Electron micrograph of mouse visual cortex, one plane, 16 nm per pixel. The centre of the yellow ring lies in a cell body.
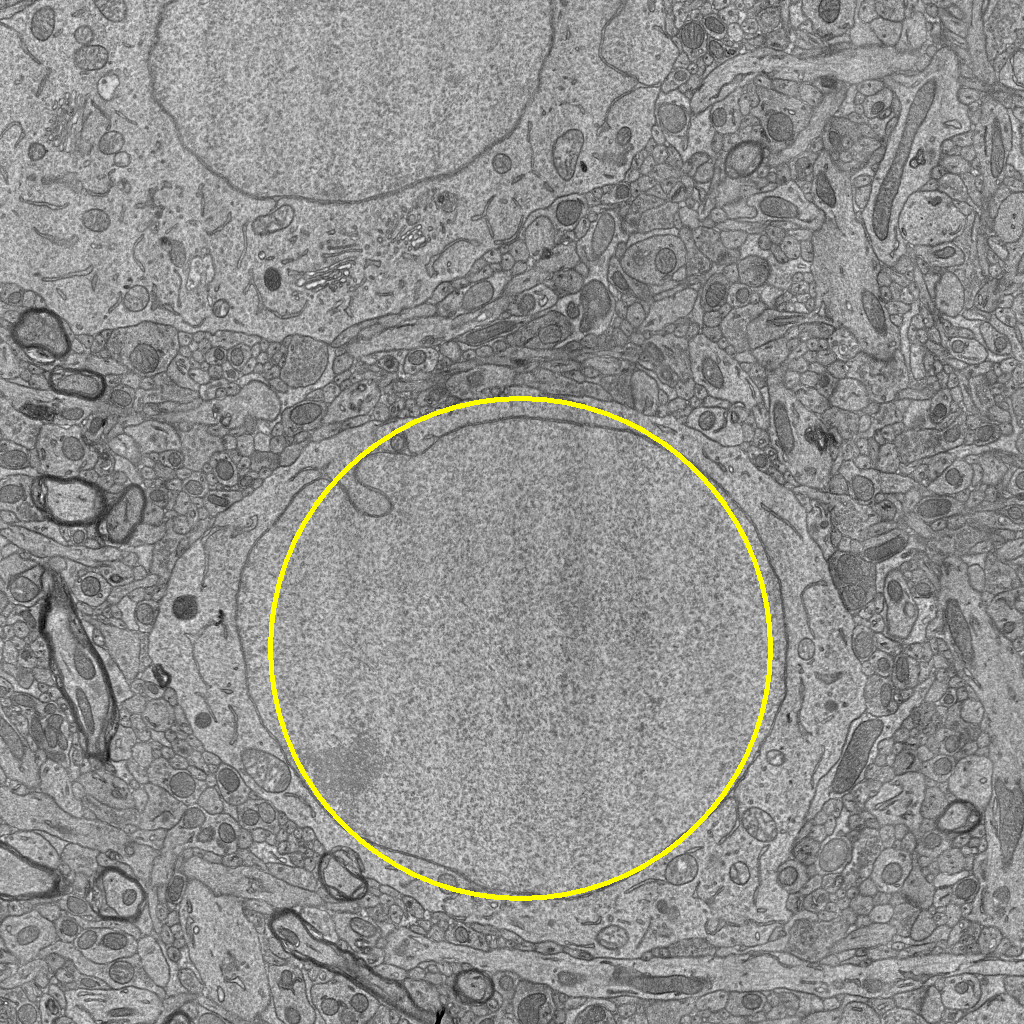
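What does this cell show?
A round nucleus that fills most of the ring and appears in full.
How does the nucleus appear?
Its envelope is mostly smooth, with one small looped fold at the upper left, and no distinct nucleolus shows in this plane.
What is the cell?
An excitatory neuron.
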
